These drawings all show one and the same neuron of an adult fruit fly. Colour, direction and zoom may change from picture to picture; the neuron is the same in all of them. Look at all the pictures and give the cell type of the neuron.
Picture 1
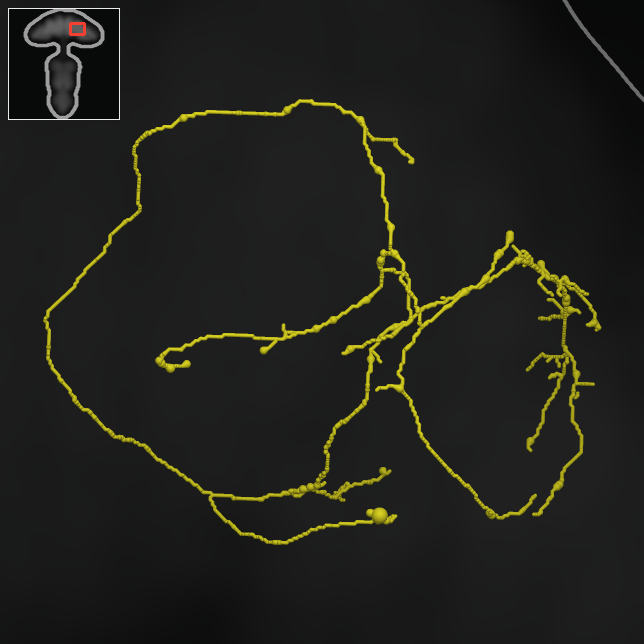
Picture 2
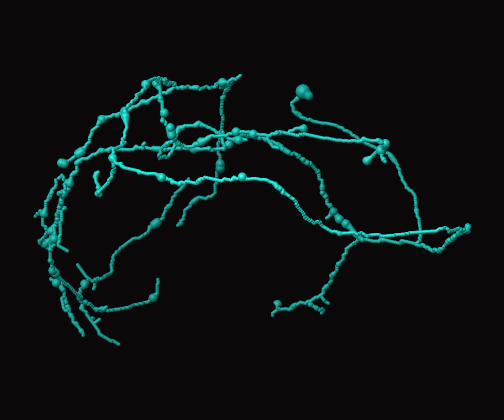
LHPV5b1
